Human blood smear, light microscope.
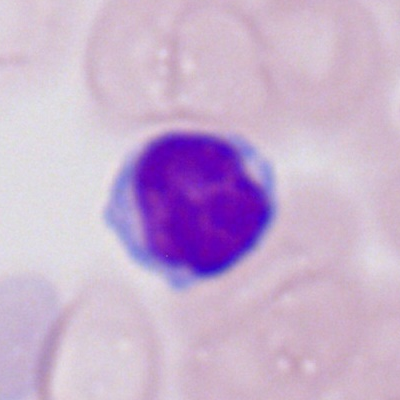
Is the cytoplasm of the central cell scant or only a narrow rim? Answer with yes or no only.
Yes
